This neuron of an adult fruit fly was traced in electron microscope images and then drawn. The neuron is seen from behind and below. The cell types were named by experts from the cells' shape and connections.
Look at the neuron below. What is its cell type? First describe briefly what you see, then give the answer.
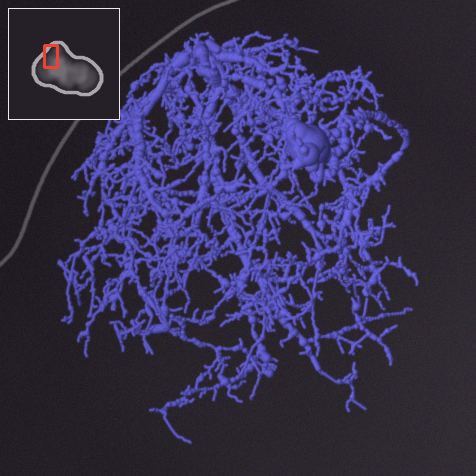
The picture shows more than a hundred branch ends. In this view it is about as wide as it is tall. It is a motor neuron of the nerve cord. The cell type is Sternal posterior rotator MN.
